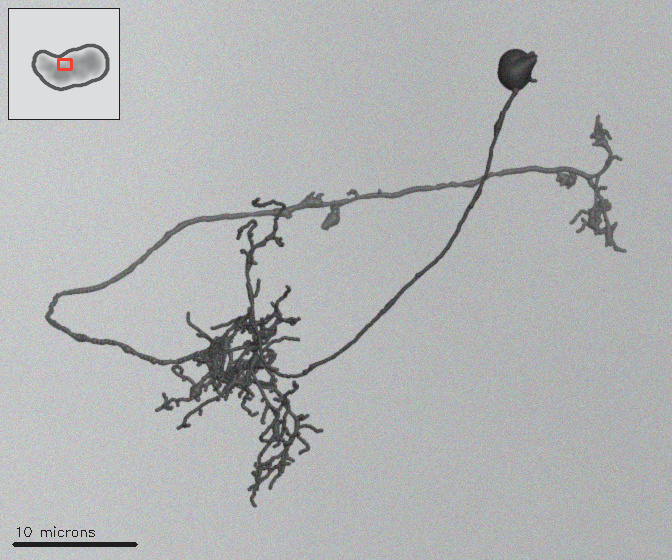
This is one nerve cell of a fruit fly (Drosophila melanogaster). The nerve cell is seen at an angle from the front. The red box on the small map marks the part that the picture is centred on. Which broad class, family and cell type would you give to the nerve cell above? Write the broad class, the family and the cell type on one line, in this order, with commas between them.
optic-lobe intrinsic neuron, Tm, Tm12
